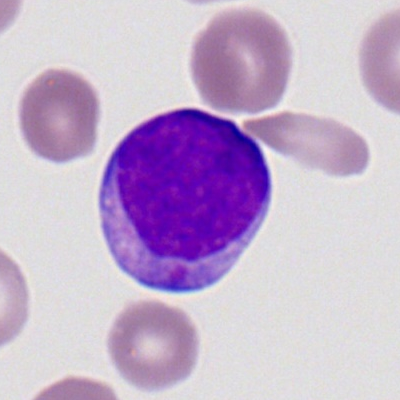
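Myeloblast: that's the one sitting in the centre of this blood smear. Its outline is roughly round and smooth, with no hair-like projections on the surface. The cytoplasm is pale lilac, turning a deeper blue at its outer edge, and a few fine reddish-purple granules are scattered through it.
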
